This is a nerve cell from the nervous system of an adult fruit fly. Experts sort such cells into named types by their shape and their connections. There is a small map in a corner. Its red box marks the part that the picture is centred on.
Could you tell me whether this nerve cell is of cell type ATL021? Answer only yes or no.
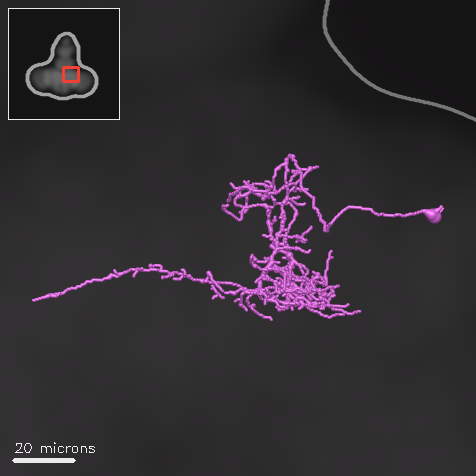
no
